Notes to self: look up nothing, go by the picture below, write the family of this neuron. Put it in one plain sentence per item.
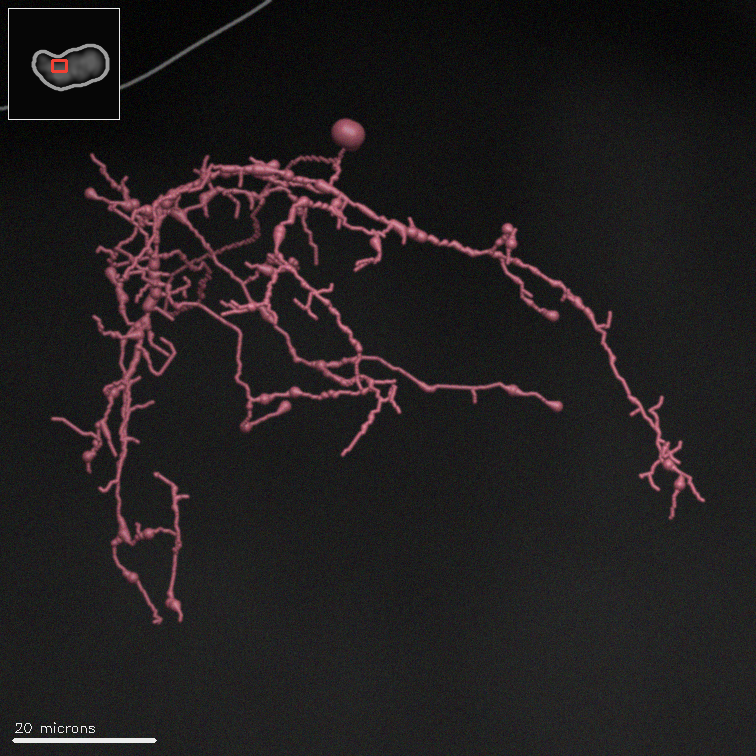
The family is hemilineage 11B.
